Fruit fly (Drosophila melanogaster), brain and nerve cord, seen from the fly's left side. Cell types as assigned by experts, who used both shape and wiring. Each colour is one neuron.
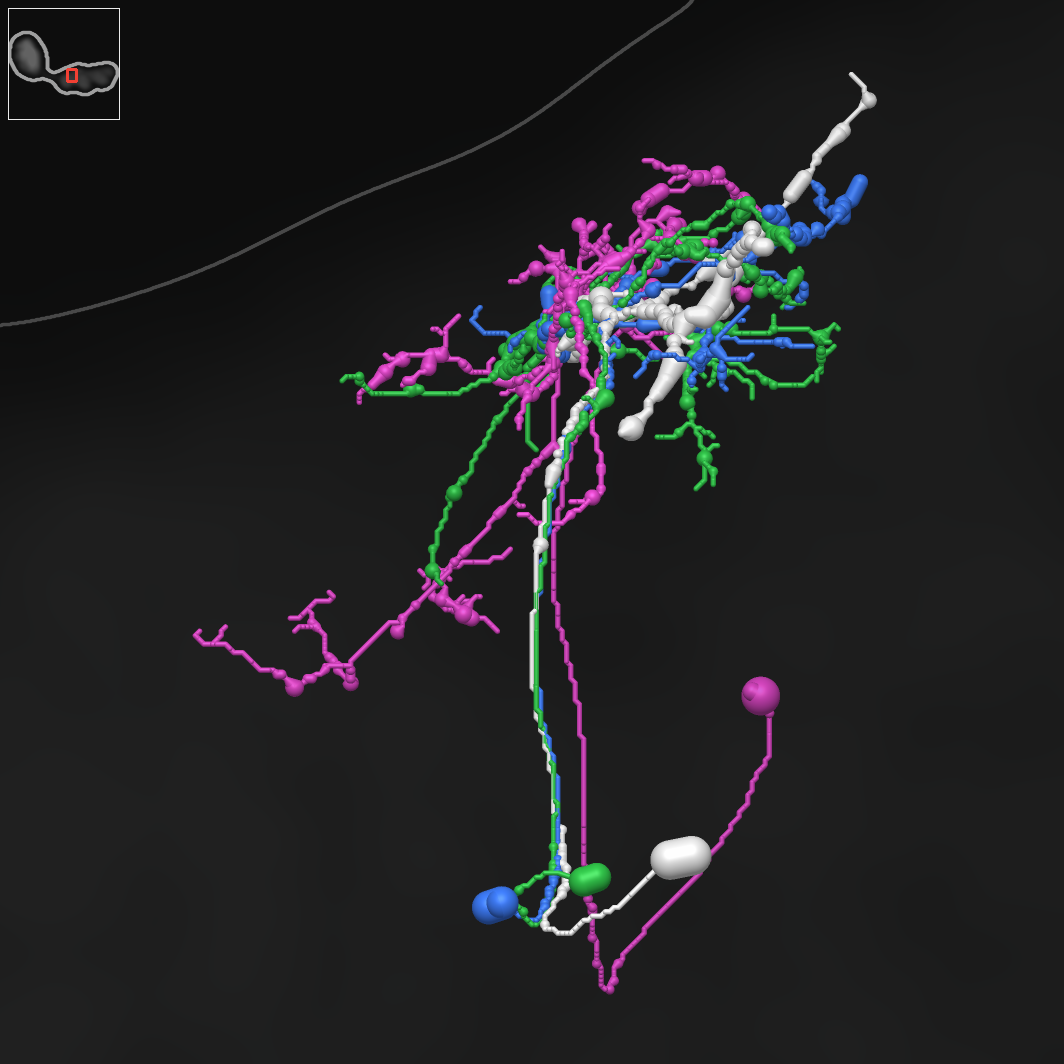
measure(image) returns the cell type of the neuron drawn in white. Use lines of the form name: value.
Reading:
cell type: IN03B086_d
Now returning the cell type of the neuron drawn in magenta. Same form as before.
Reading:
cell type: IN03B090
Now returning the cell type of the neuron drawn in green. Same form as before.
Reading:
cell type: IN03B086_e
